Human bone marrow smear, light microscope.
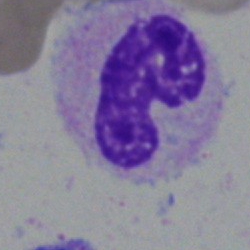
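Band neutrophil, the one in the middle. See how the nucleus curves into a hook, its indentation opening to the right. The chromatin's dark purple and clumped, with small pale gaps. Pale pinkish-lilac cytoplasm wraps right round the nucleus, with fine pinkish granules scattered through it.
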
